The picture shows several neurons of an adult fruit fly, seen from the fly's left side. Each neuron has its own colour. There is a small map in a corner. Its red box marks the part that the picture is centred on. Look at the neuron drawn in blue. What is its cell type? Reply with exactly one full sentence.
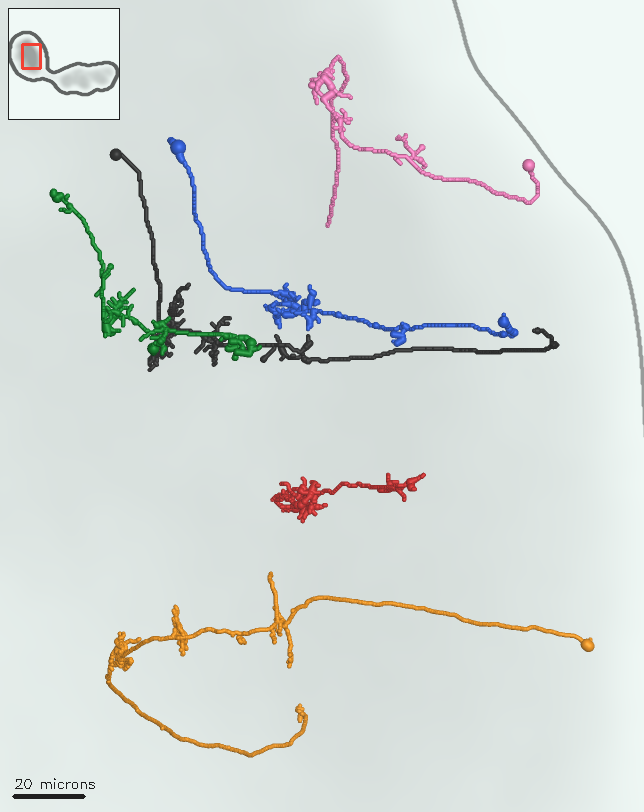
Classified by cell type, this neuron is Tm2.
